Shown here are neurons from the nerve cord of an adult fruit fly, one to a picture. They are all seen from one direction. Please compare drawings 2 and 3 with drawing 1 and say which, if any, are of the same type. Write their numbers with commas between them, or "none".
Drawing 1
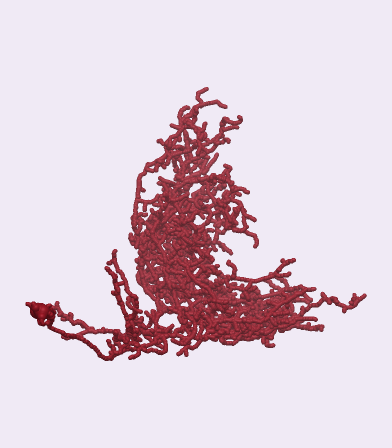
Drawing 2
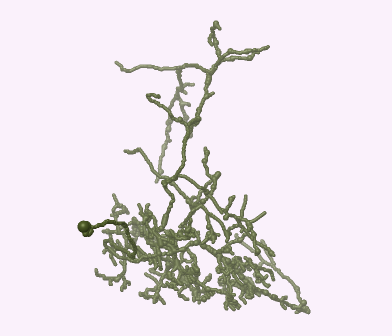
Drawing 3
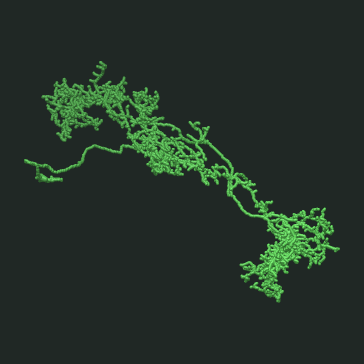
none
